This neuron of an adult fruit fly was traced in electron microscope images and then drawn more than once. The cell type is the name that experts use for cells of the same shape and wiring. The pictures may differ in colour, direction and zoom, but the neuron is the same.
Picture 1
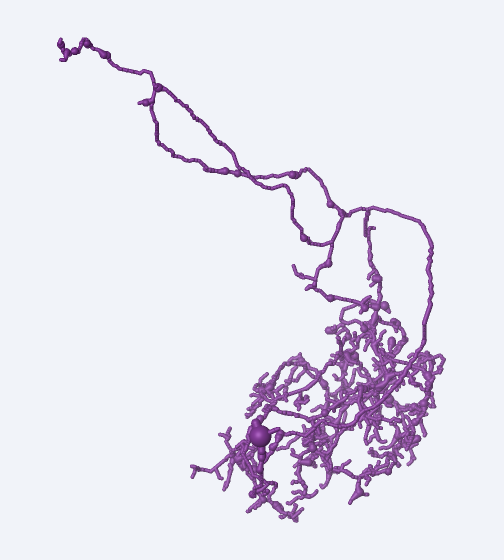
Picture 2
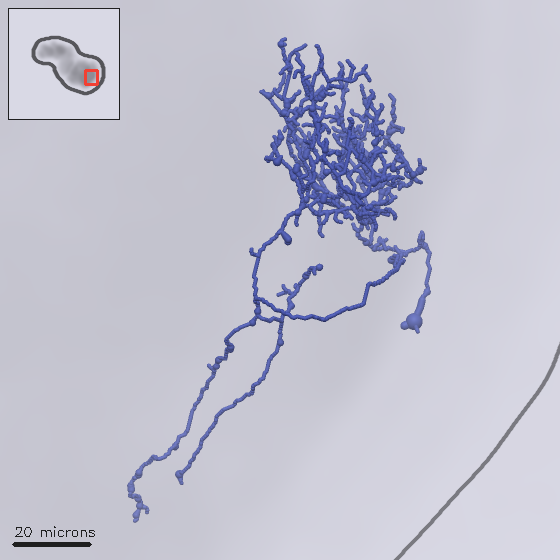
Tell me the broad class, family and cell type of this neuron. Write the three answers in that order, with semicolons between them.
central-brain intrinsic neuron; hemilineage VLPa1_lateral; AVLP309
